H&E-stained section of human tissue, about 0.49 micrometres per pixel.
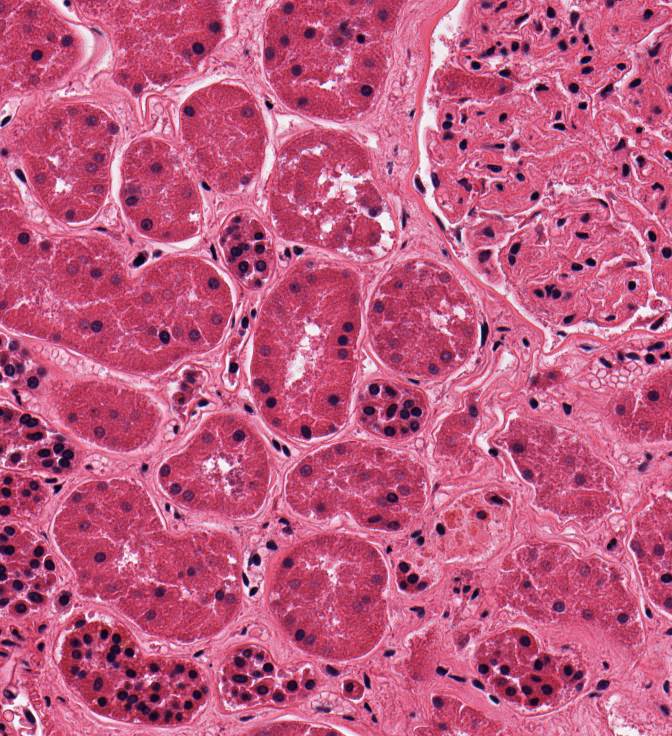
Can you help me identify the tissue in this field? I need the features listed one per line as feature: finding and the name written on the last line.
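Layout: closely packed rounded and oval tubules, narrow stroma between
Cytoplasm: abundant, granular, deeply eosinophilic in most tubules
Nuclei: small, round, dark, mostly near each large tubule's outer edge
Smaller profiles: crowded round dark nuclei, scant cytoplasm, scattered, most at lower left
Tissue: renal cortex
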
